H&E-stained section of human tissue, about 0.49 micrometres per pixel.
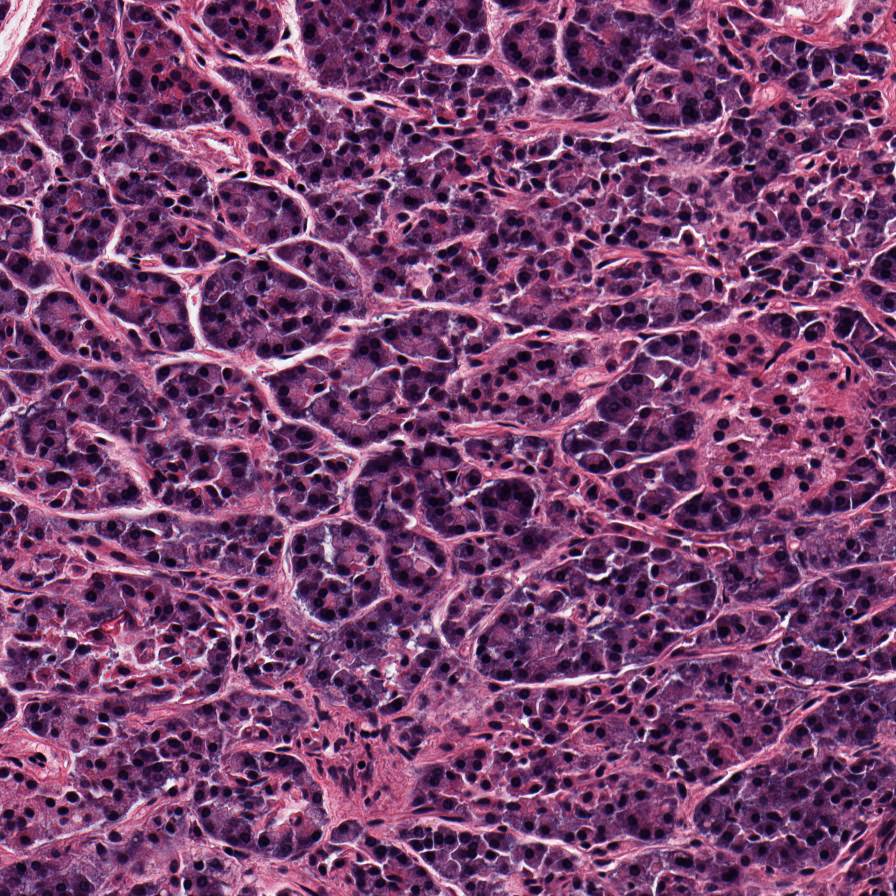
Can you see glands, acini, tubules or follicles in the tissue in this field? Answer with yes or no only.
No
